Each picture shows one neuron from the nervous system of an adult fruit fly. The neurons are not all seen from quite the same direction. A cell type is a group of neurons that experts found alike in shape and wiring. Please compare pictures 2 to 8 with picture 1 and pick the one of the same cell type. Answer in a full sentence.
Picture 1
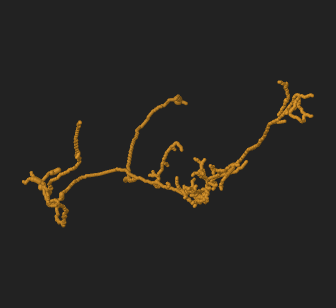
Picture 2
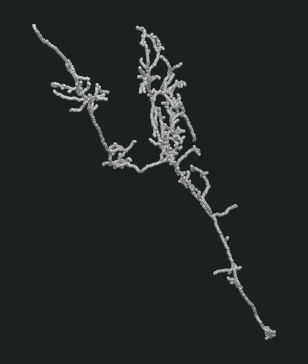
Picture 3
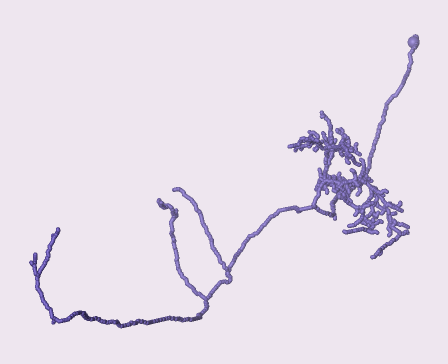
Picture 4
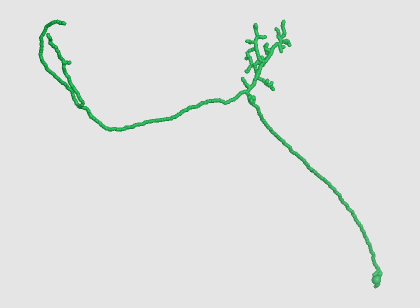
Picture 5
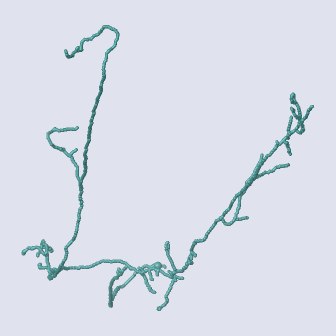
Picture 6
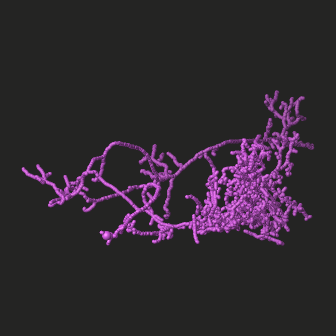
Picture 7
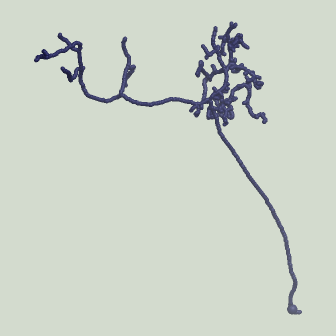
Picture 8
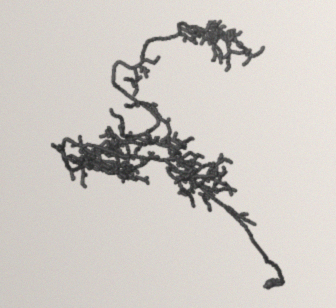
Picture 5 shows a neuron of the same cell type.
